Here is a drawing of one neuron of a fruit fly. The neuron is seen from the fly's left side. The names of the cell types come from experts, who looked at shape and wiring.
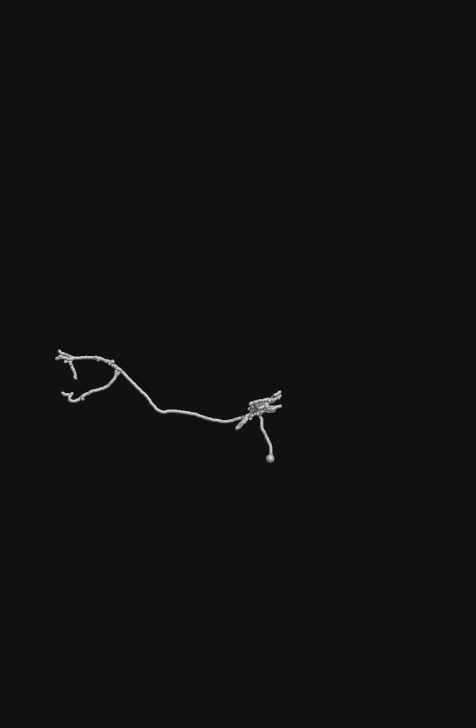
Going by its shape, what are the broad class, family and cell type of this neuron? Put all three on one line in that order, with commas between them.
ascending neuron, hemilineage 06A, AN06A027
